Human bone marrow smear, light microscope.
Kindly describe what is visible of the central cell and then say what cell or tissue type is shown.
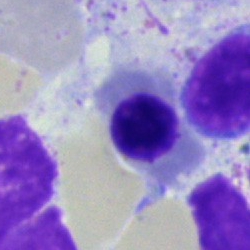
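Throughout the nucleus, the chromatin stains dense and dark purple. The cytoplasm is pale grey-blue, and no granules can be seen in it. A narrow tail-like projection extends downward from the cell. This cell is an erythroblast.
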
